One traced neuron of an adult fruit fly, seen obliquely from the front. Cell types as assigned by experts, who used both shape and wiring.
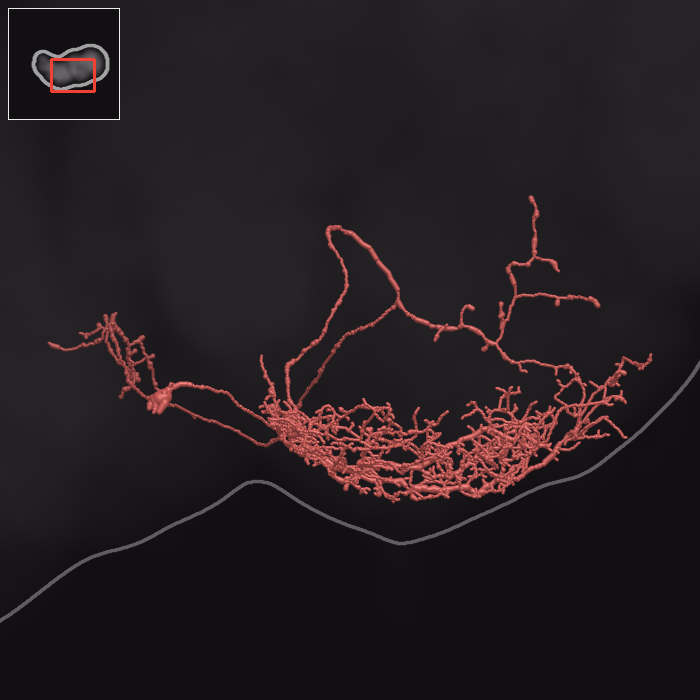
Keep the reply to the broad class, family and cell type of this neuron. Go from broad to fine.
descending neuron; DNge; DNge051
